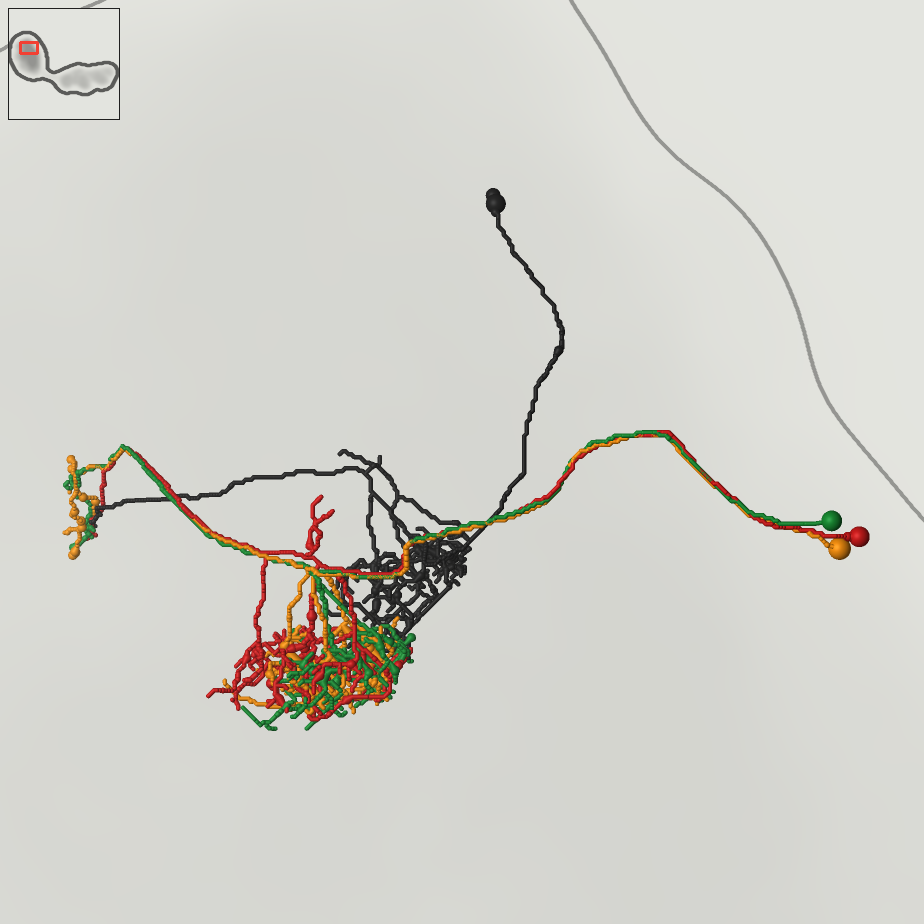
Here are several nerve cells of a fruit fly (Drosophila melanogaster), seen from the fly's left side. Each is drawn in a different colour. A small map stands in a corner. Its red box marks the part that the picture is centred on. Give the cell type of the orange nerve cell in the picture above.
FC1D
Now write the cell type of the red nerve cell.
FC1F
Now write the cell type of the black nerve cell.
FC1B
